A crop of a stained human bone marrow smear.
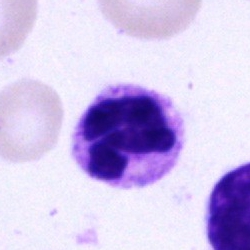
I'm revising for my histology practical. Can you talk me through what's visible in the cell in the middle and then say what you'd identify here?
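A round outline encloses this cell. Its chromatin is dark purple and coarsely clumped, and no nucleoli are visible in the nucleus. The widest band of cytoplasm lies at the lower right of the nucleus. This cell is a segmented neutrophil.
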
